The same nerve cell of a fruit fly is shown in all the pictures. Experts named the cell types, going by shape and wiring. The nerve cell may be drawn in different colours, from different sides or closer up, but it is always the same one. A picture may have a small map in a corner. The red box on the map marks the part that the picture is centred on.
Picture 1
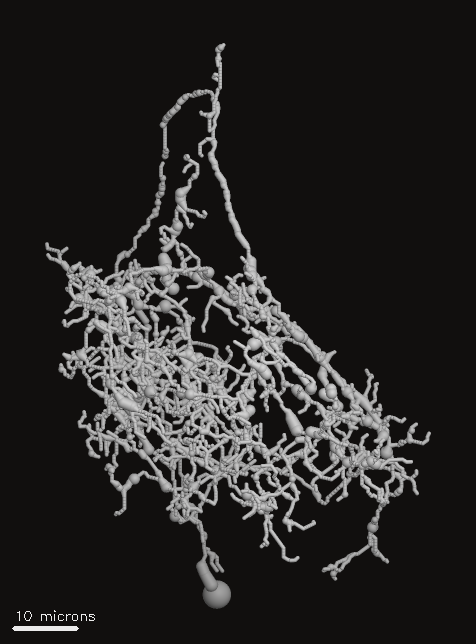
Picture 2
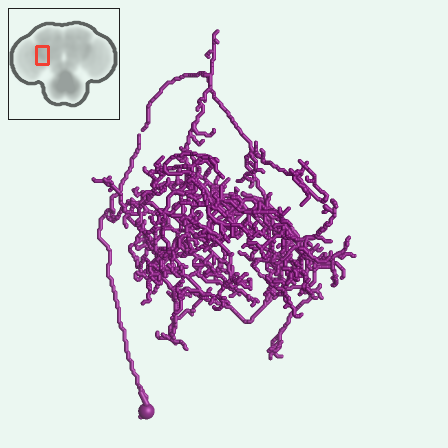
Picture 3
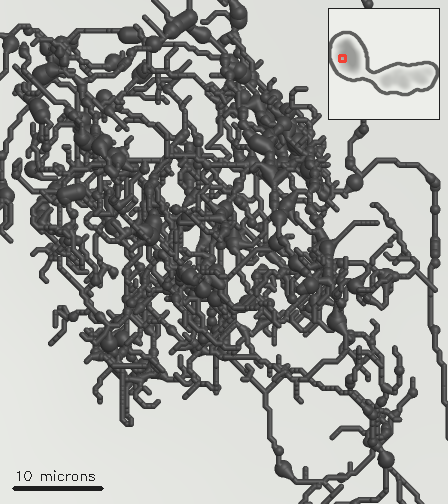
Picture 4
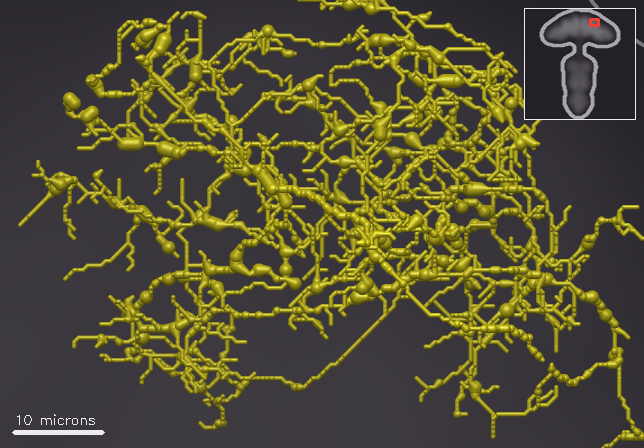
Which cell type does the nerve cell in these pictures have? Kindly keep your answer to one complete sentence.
The cell type name for this nerve cell is AVLP104.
